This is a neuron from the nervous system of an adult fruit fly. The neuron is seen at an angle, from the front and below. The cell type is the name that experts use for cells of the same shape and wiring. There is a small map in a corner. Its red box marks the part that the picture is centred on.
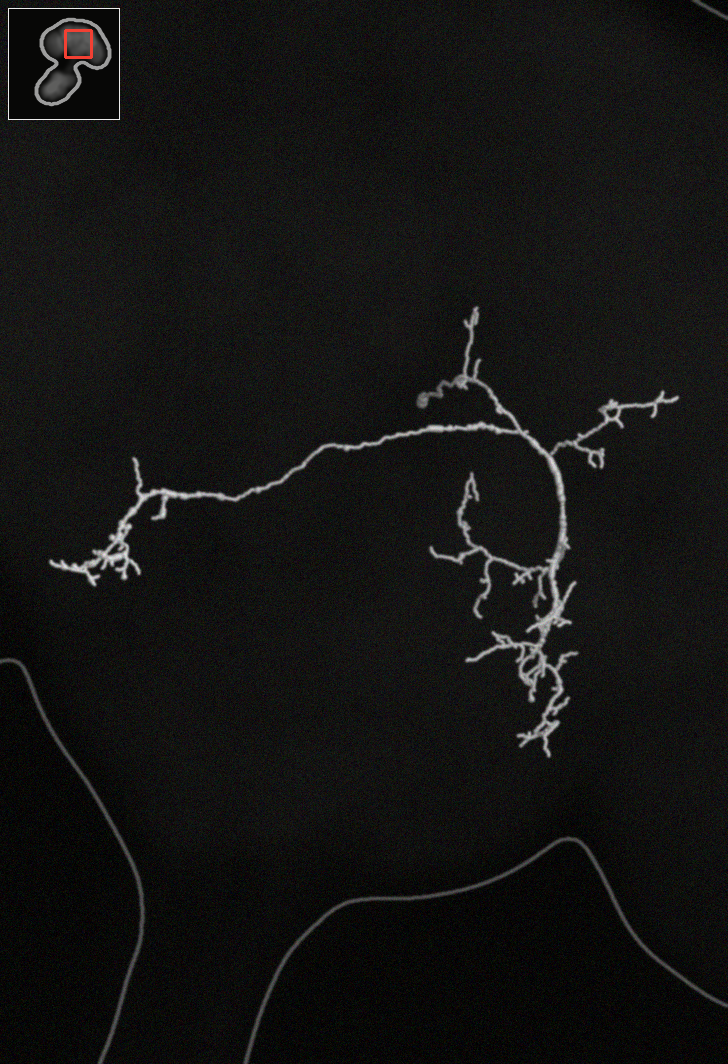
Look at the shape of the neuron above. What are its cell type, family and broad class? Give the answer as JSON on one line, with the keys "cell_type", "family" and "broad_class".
{"cell_type": "WED146_b", "family": "hemilineage DM6_central1", "broad_class": "central-brain intrinsic neuron"}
